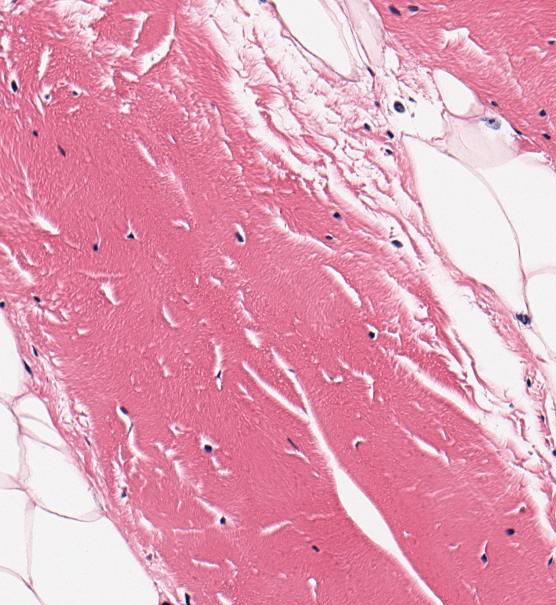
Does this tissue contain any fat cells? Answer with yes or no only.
Yes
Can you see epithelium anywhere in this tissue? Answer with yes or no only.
No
